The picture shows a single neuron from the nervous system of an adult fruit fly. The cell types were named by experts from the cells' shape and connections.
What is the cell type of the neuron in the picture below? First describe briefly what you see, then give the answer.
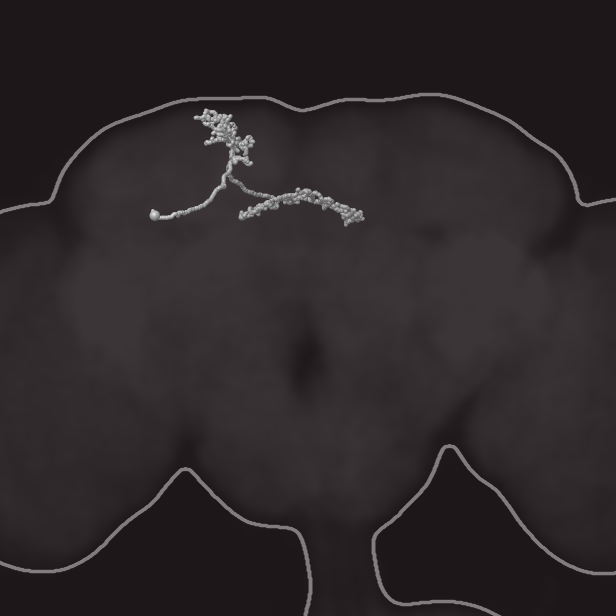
As drawn here it is wider than it is tall. It is a central-brain intrinsic neuron. The cell type is FB7K.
